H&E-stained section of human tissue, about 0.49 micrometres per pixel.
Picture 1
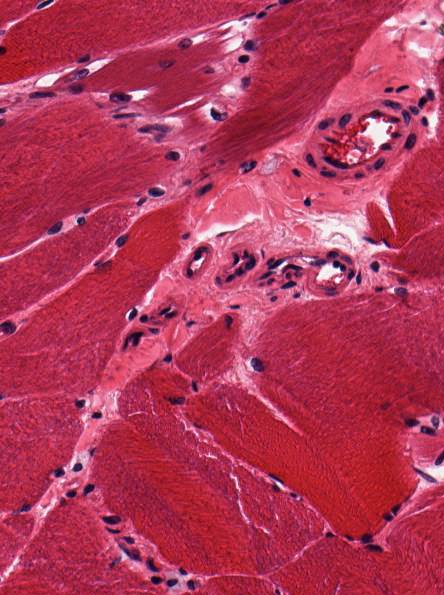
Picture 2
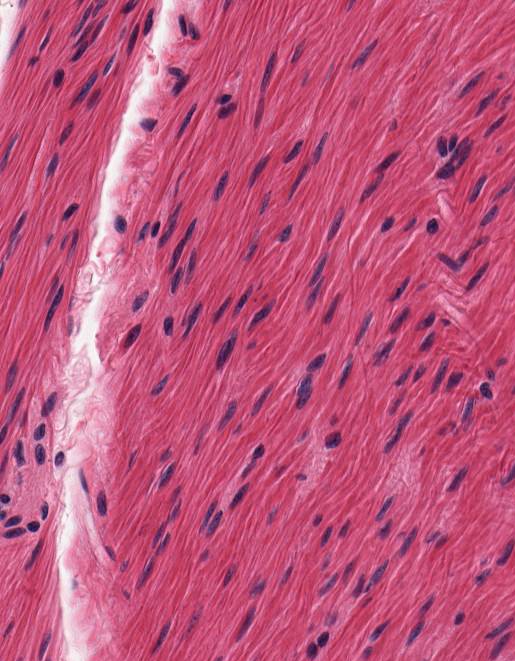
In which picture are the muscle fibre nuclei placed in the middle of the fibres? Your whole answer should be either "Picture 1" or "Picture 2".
Picture 2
